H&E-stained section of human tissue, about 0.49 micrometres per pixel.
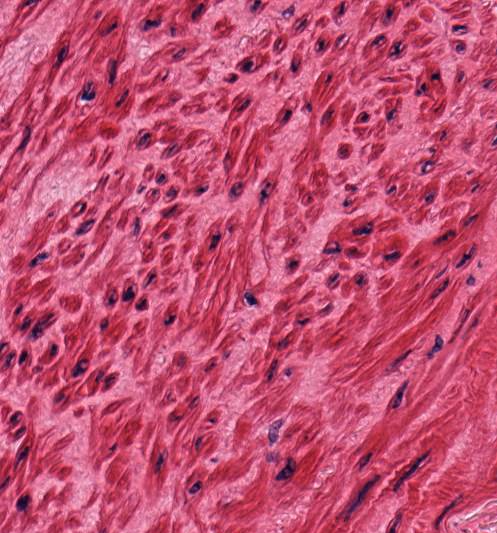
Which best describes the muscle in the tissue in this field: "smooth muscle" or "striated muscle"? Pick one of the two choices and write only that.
Smooth muscle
